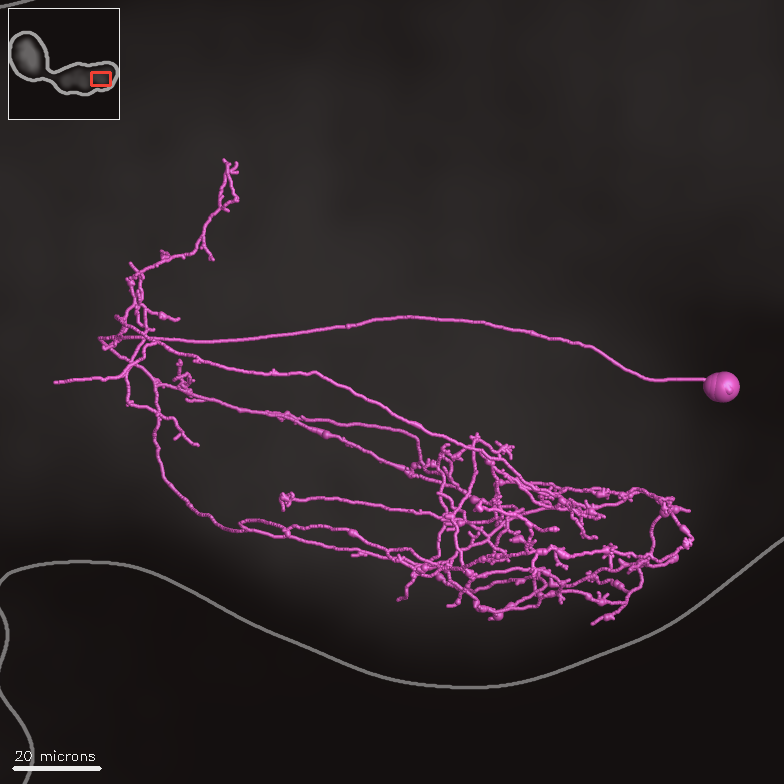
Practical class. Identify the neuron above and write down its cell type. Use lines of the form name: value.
cell type: IN12B032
